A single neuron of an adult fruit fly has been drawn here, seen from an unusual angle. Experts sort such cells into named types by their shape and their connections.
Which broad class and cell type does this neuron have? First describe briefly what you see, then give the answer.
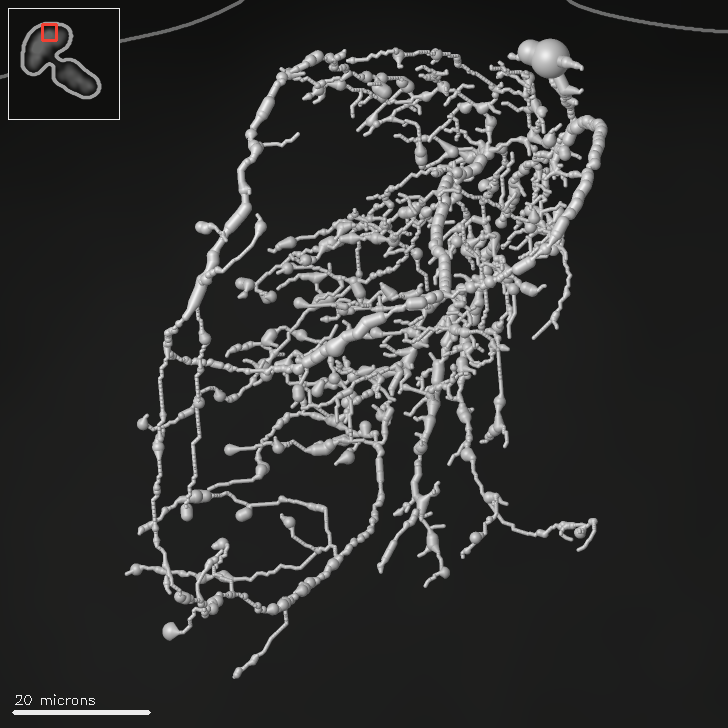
It lies in the brain. Its cell body lies at the upper right of the picture. By the scale bar it is about 95 microns tall in this view. This is a central-brain intrinsic neuron. The cell type is SLP373.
